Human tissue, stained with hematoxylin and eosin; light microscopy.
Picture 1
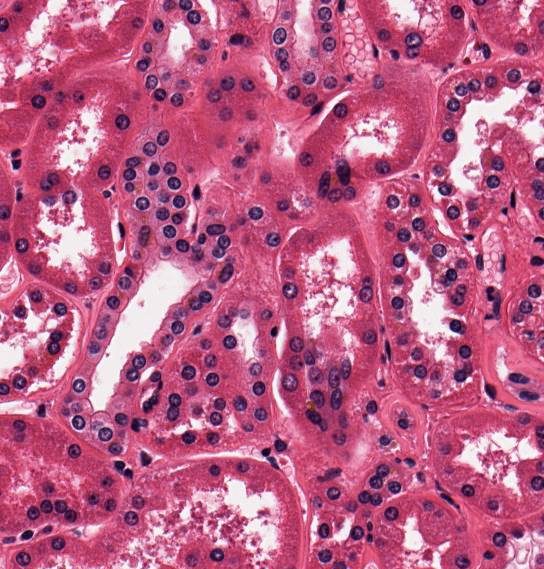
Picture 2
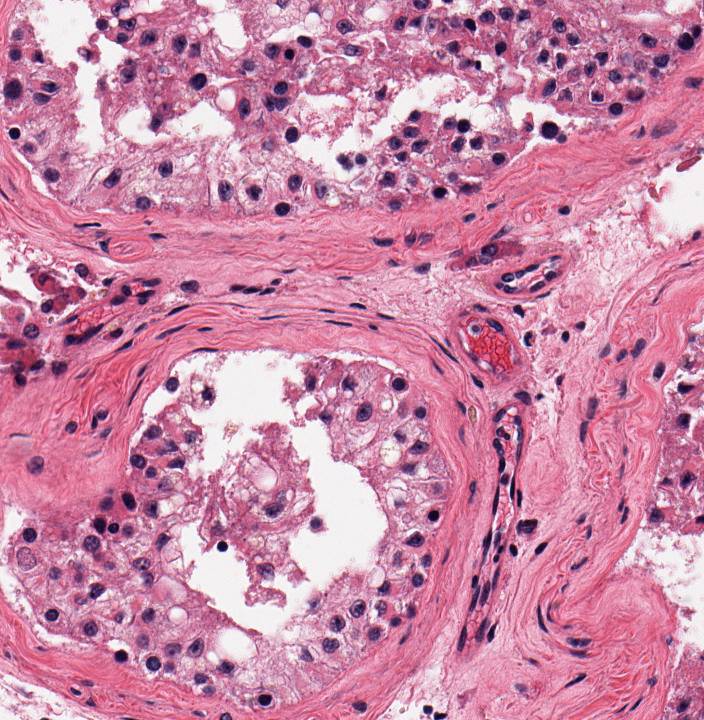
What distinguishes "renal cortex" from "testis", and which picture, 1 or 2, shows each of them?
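Picture 1: renal cortex. Picture 2: testis. Renal cortex: closely packed tubules in cross and oblique section fill the field, very little tissue between; most lined by a single layer of cuboidal cells, deeply eosinophilic cytoplasm; lumens of pink-lined tubules hold pale, frothy pink material with ragged edges. Interstitium: thin strands, a few flattened, elongated dark nuclei. Testis: tubules lined by several layers of cells with round dark nuclei and pale, foamy cytoplasm with clear round vacuoles; each wrapped in thick concentric pink collagen with flattened spindle nuclei. Left edge: small cluster of deeply eosinophilic cells between tubules.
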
